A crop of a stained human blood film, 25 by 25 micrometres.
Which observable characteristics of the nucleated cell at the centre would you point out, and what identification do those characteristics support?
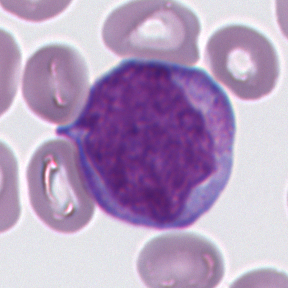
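Look first at the nucleus: it fills most of the cell and sits off-centre toward the left. Its chromatin is dense purple, with a fine, mottled texture rather than coarse blocks. The cytoplasm makes a crescent that is widest on the right side. Within it you'll find only fine, faint purplish stippling and no large granules. This is an atypical promyelocyte.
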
